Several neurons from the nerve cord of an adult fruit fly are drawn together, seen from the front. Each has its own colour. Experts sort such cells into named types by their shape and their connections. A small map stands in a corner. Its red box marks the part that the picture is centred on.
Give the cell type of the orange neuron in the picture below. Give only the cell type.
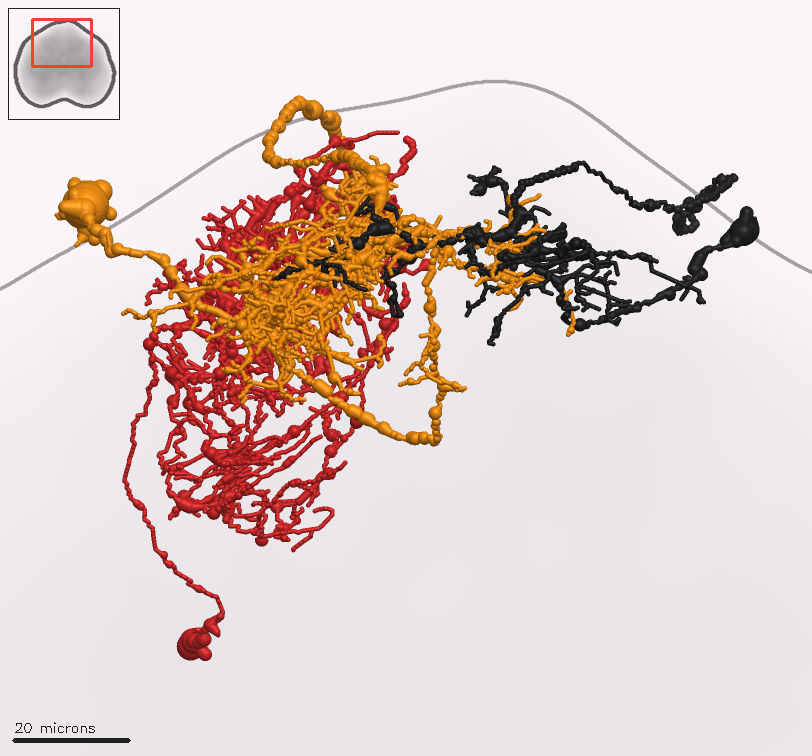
MNad10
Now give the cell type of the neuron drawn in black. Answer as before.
MNad16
